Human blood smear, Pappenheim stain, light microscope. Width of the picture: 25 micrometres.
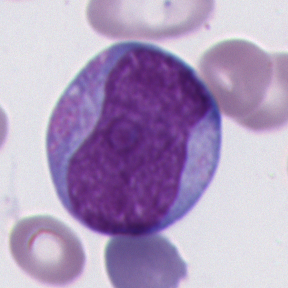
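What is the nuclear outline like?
Uneven, with a shallow left-sided indentation.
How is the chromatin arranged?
Fine and evenly dispersed, without coarse clumps.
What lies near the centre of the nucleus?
One round nucleolus.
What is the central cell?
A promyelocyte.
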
